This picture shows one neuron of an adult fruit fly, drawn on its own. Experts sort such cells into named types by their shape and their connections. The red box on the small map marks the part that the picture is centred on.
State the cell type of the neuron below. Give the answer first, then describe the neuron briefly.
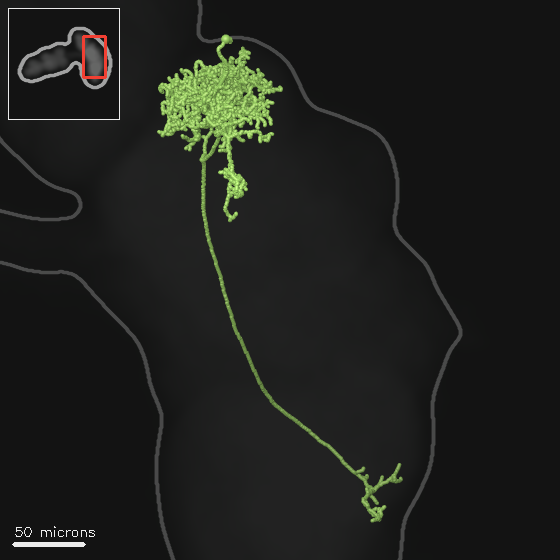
The cell type is AVLP266. This is a central-brain intrinsic neuron. Its cell body lies at the top of the picture. By the scale bar it is about 350 microns tall in this view. The picture shows dozens of branch ends.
